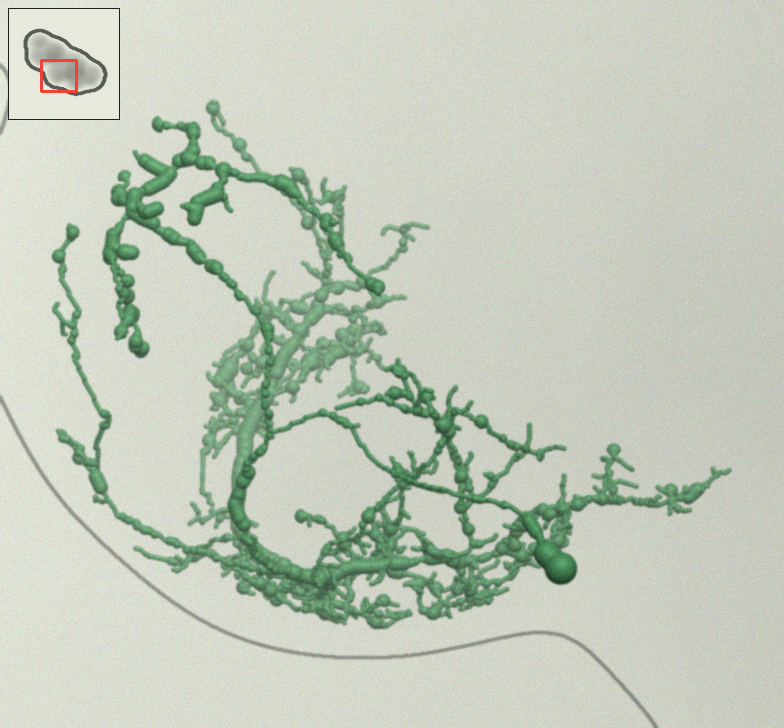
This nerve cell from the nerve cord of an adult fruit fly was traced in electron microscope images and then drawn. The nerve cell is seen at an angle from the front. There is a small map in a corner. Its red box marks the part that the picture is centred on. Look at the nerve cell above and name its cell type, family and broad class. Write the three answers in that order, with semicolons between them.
IN16B039; hemilineage 16B; nerve-cord intrinsic neuron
